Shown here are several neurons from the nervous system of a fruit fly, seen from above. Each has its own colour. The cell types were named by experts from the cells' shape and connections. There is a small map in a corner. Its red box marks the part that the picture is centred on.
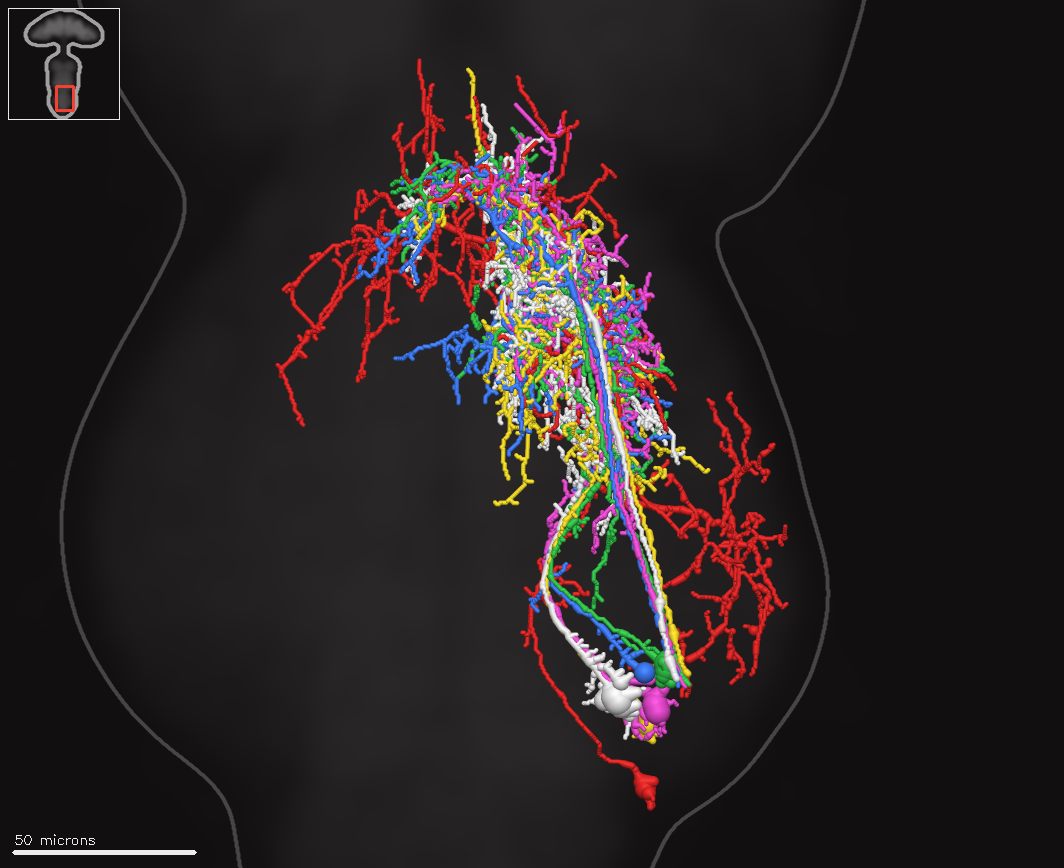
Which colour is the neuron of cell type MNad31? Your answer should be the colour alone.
yellow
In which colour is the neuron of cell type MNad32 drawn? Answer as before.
green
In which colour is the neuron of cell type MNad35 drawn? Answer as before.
magenta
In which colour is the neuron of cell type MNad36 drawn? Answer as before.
white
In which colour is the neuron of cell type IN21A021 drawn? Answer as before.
red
